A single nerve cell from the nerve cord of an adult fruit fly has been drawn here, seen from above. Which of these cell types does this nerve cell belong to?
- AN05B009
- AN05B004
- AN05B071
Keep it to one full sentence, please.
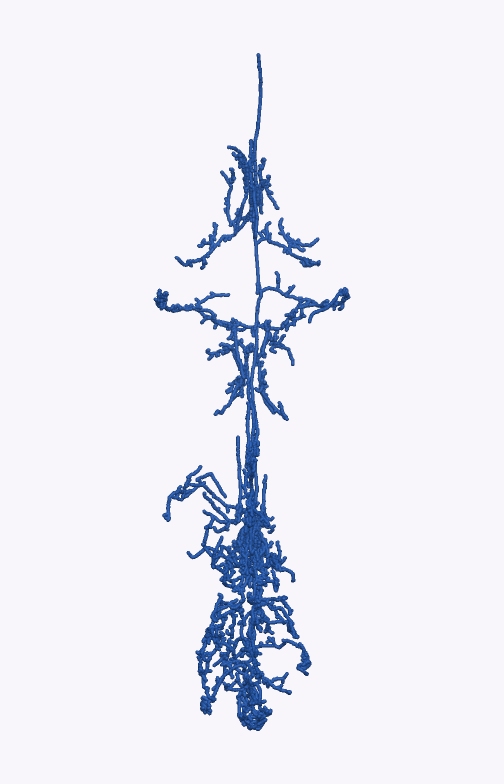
This nerve cell is categorized as cell type AN05B004.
